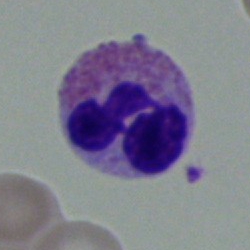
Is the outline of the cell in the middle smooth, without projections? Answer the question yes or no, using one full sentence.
No, ragged or frayed parts, projections, blebs or tags interrupt the cell's outline.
